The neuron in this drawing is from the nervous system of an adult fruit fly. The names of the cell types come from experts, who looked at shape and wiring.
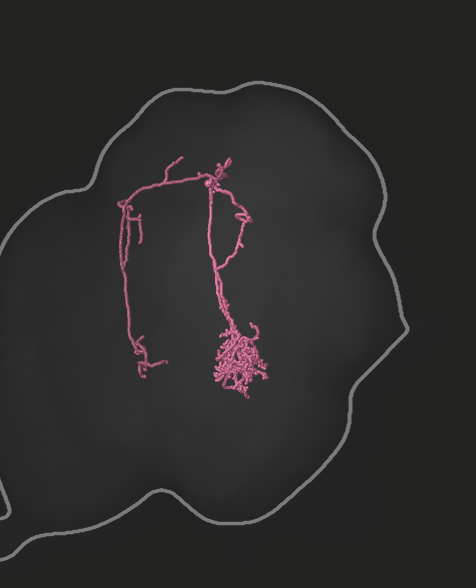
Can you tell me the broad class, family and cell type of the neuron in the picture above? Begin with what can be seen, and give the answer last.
In this view it is taller than it is wide. It is a central-brain intrinsic neuron. The family is hemilineage LHp2. It is of cell type WED089.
